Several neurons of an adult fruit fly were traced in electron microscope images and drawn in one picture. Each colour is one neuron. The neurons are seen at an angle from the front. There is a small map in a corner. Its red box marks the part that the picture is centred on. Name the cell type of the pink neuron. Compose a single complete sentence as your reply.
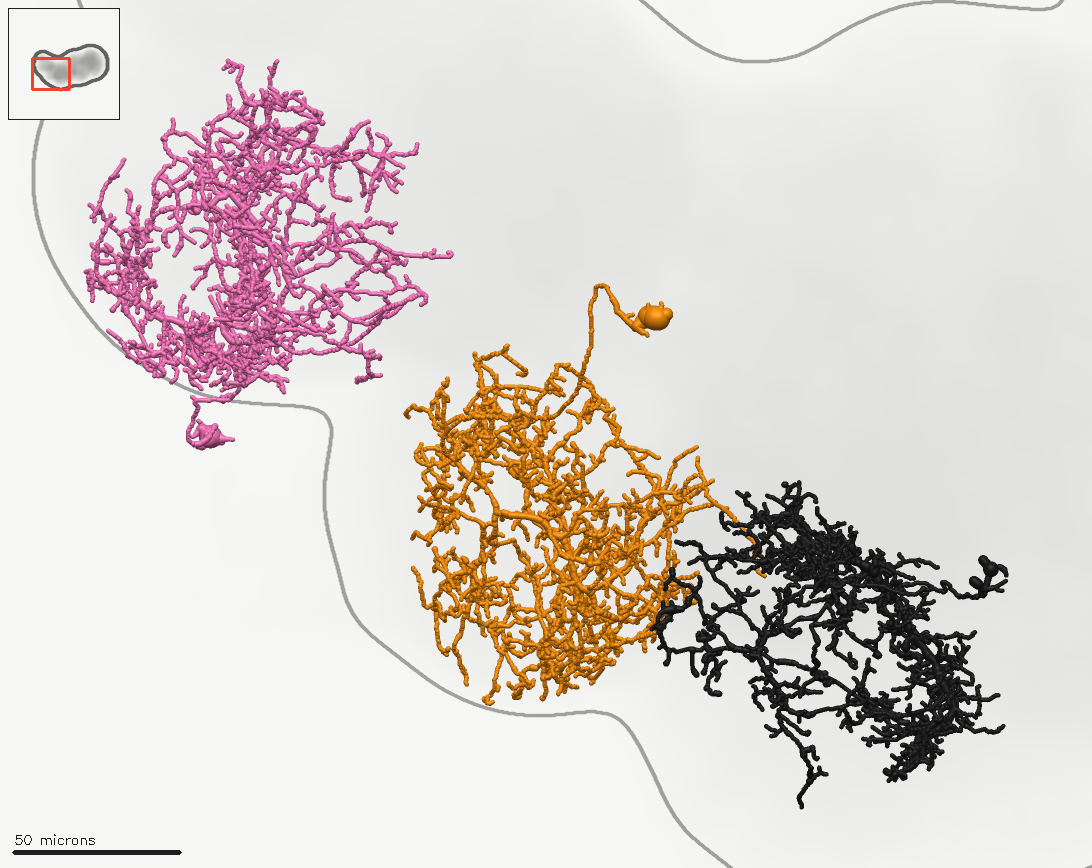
To this neuron applies the cell type name IN08A008.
